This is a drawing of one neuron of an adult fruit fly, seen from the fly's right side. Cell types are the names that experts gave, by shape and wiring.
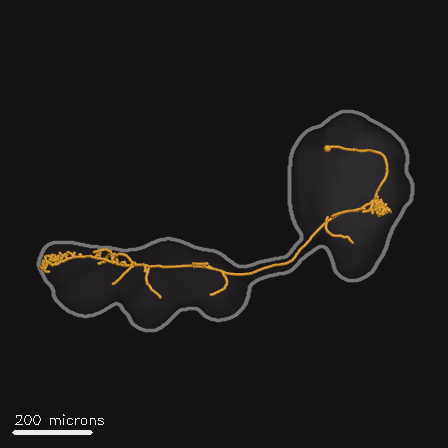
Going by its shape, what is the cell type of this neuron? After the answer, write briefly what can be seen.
Its cell type is DNpe036. This is a descending neuron. From left to right in the picture it spans about 950 microns. As drawn here it is wider than it is tall.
